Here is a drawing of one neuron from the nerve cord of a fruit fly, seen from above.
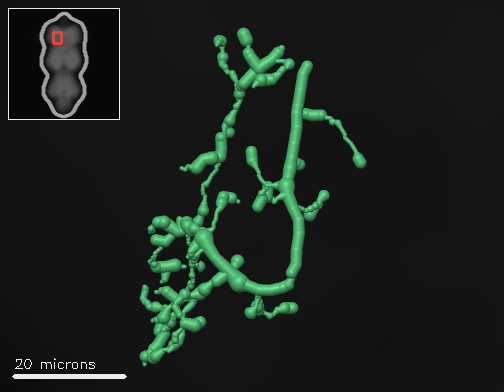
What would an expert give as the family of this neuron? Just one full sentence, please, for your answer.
This neuron is given the family hemilineage 07B.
